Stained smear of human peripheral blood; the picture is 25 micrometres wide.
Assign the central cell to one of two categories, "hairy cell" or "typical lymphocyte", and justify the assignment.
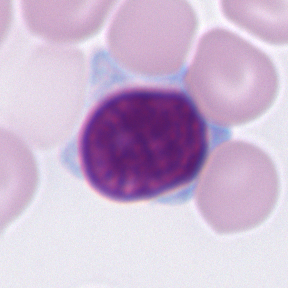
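It's the typical lymphocyte. What decides it is the cytoplasm: there is only a scant amount of it compared with the large nucleus.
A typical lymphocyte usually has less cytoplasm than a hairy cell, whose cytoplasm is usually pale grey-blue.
The cytoplasm here is pale blue. The nucleus is round to slightly oval, about 11 by 9 micrometres, without indentation or lobes. Its chromatin is dark purple and mottled, with darker clumps lying between paler patches.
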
